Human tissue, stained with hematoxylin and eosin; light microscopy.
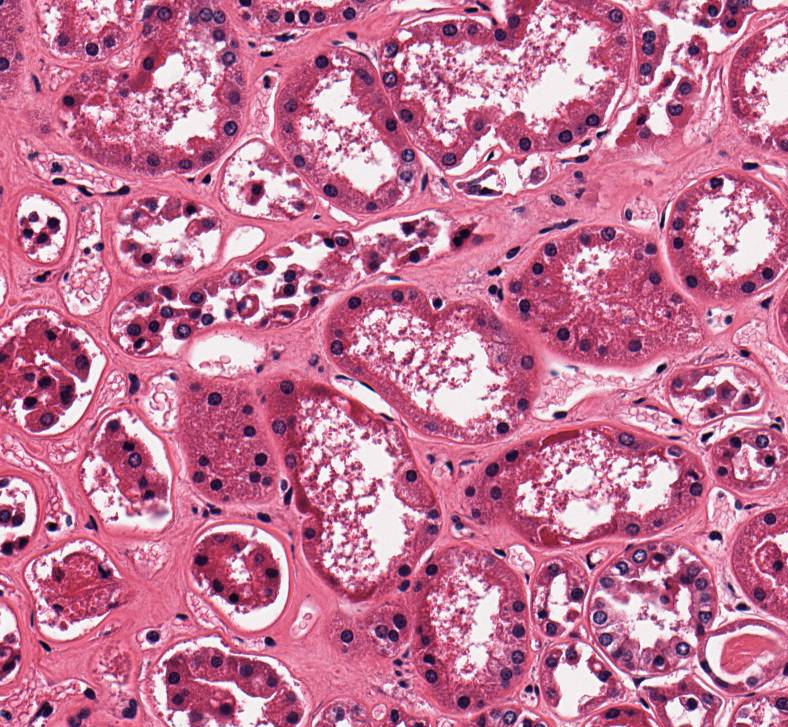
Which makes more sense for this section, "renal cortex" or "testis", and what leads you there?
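Renal cortex. Closely packed round to oval tubular profiles, cut mostly in cross or oblique section, fill the whole field. A single layer of cuboidal epithelial cells lines each tubule. These lining cells have abundant, deeply eosinophilic, granular cytoplasm and one small, round, dark nucleus each.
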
